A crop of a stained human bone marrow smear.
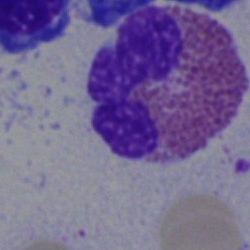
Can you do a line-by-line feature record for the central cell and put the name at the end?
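Granules: coarse and distinct, each one stands apart
Cytoplasm: packed with those pinkish-red granules
Nucleus: divided into lobes, as I follow it
Position: the nucleus lies in the left part of the cell
Taken together: eosinophil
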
